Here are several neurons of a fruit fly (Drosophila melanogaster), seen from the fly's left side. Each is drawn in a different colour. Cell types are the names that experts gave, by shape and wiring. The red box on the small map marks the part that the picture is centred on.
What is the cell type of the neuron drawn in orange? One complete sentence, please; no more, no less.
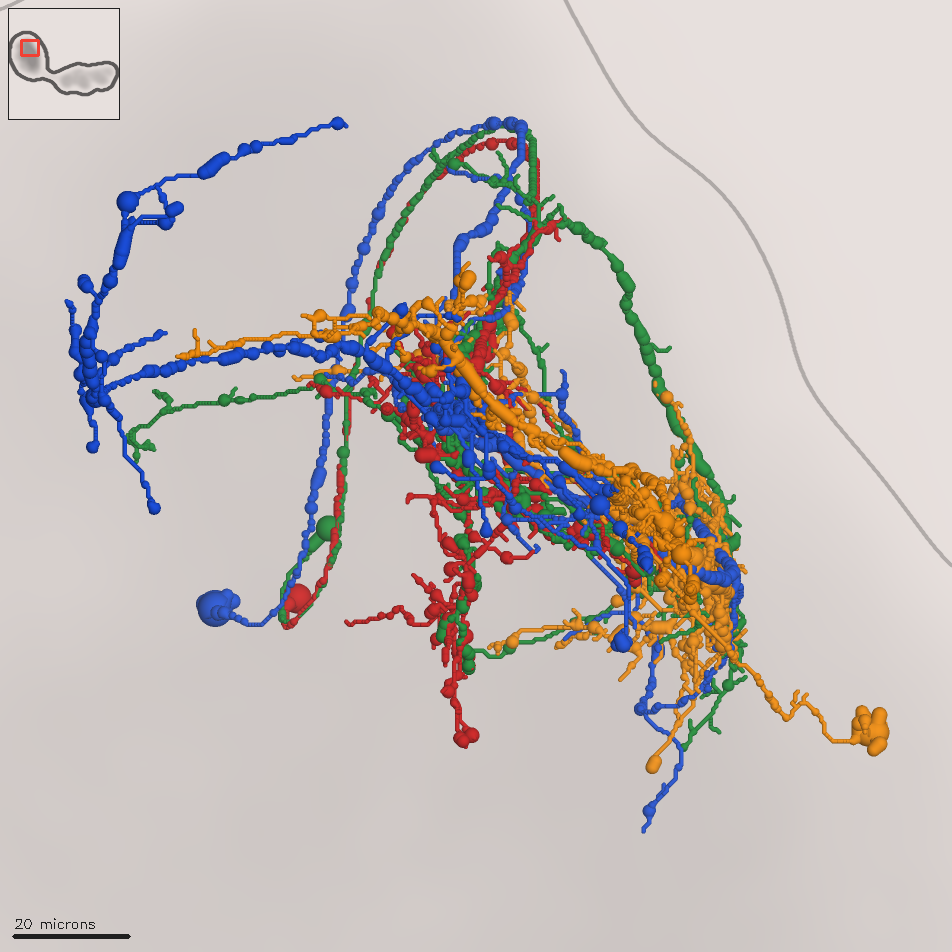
On the level of cell type, this neuron is CL352.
